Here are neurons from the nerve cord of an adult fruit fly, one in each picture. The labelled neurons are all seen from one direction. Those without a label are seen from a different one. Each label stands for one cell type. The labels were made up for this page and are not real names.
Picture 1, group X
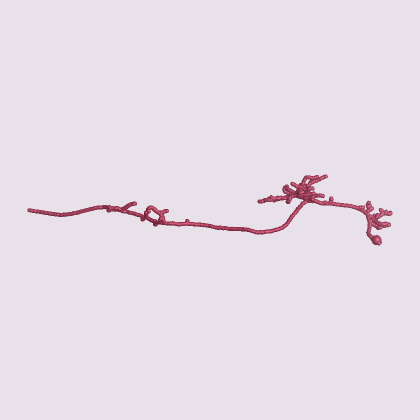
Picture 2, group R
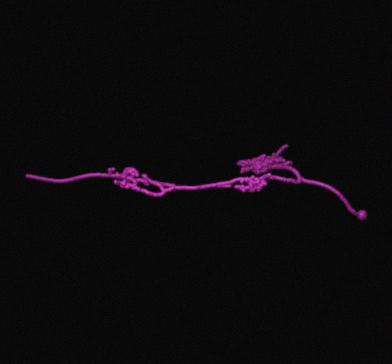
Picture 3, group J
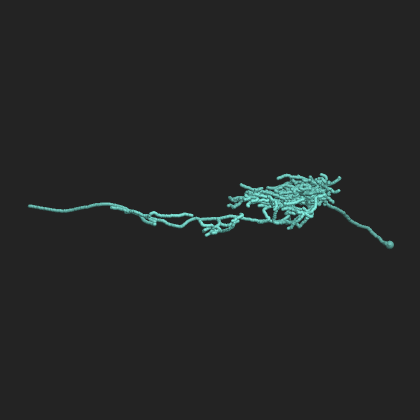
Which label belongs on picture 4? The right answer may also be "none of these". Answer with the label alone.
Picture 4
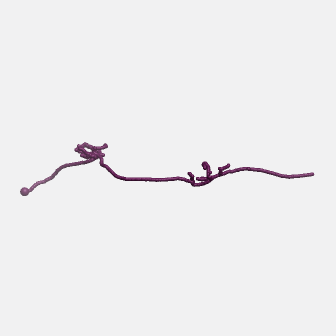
group X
